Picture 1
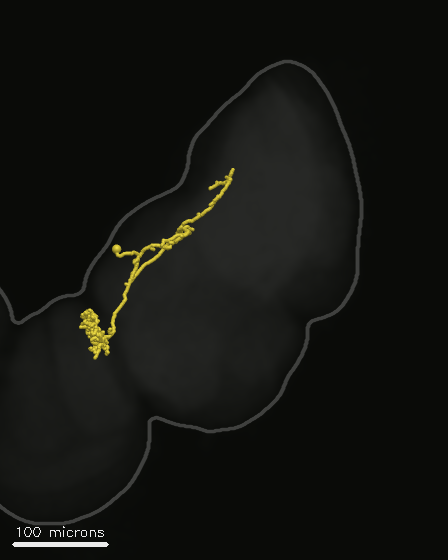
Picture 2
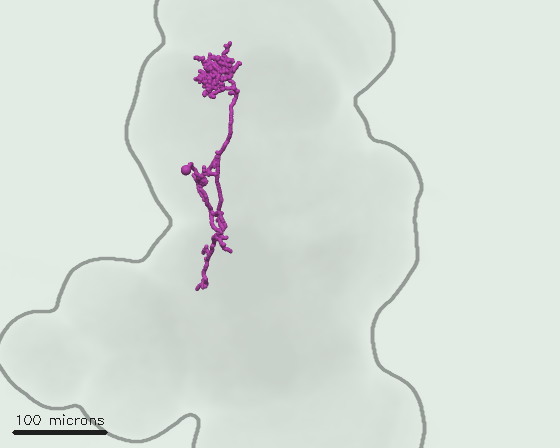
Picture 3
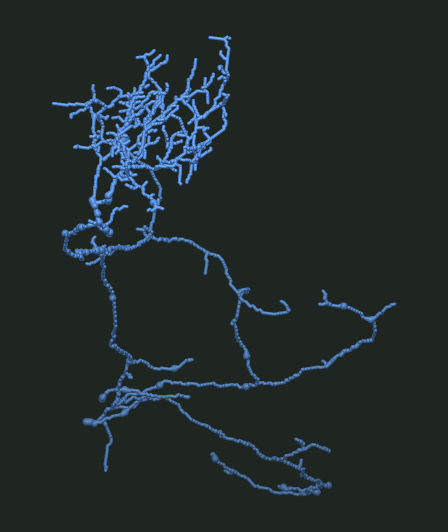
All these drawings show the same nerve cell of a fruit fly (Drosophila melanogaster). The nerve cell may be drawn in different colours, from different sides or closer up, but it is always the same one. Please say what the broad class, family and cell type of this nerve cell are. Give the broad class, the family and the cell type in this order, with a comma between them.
visual projection neuron, hemilineage PSp3, LoVP21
